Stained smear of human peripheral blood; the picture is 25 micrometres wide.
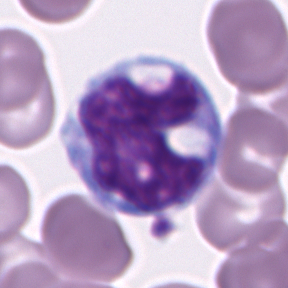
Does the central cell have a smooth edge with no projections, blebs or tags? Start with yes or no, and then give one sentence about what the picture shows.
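Yes. The cell outline is round and smooth, without surface projections.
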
